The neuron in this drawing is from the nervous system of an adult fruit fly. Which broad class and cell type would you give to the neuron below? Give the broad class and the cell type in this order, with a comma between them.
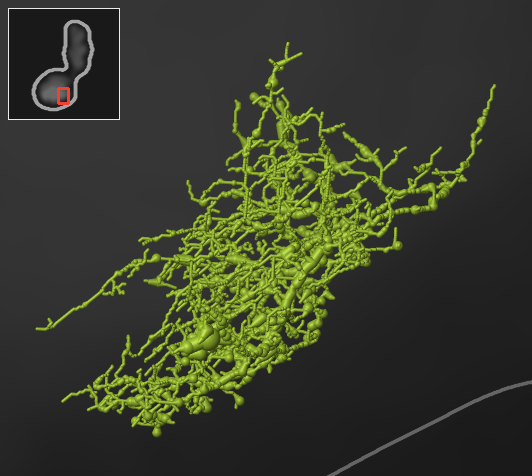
central-brain intrinsic neuron, GNG123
